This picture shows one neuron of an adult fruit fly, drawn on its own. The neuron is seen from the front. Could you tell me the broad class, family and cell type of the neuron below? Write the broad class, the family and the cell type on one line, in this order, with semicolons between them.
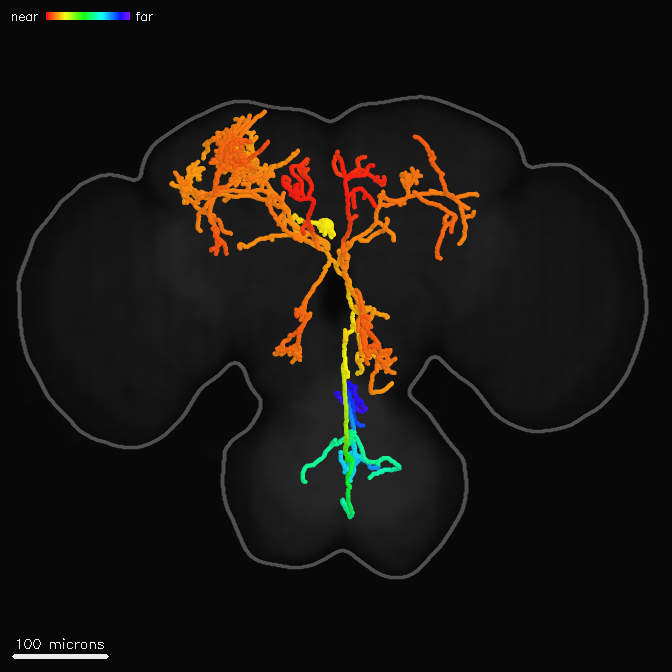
descending neuron; DNp; DNp62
